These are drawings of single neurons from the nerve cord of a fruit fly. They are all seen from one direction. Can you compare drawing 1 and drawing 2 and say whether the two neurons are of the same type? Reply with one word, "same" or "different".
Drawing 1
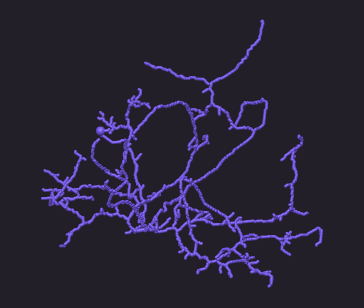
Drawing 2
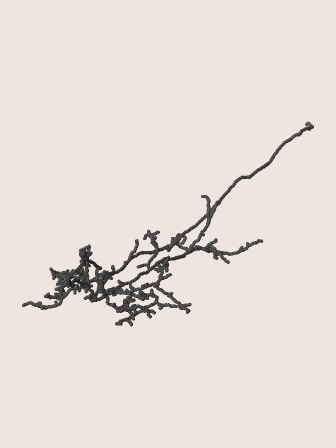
different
